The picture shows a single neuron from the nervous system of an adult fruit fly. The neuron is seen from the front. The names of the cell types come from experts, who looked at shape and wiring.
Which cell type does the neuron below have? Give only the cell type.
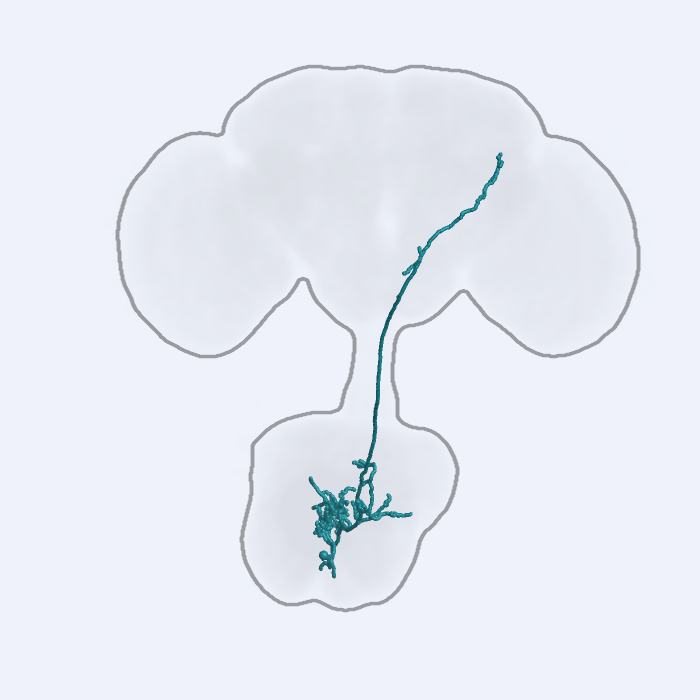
AN05B050_b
